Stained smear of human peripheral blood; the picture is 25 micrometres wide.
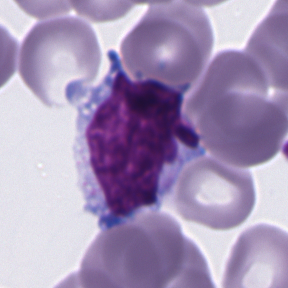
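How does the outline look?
Irregular, with small ragged projections at its edges.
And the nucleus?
Angular and irregular, filling most of the cell, and no distinct nucleolus stands out in it.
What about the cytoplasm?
Pale, with fine pinkish-purple granules scattered on the left.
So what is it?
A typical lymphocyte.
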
